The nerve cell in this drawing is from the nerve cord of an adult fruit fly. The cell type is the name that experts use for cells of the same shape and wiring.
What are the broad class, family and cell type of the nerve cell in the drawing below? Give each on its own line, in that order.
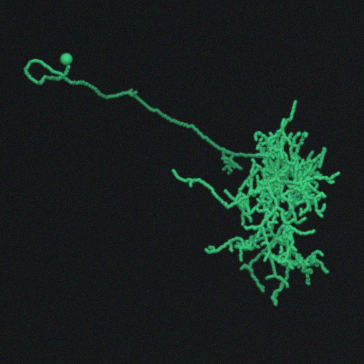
nerve-cord intrinsic neuron
hemilineage 12B
IN12B036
